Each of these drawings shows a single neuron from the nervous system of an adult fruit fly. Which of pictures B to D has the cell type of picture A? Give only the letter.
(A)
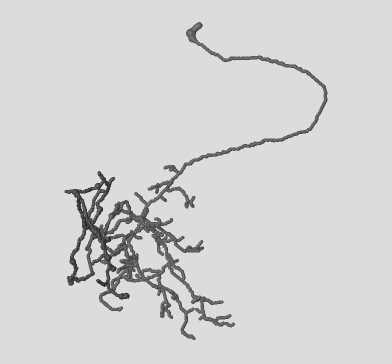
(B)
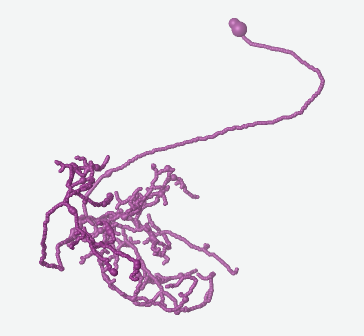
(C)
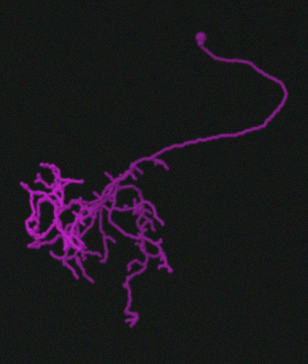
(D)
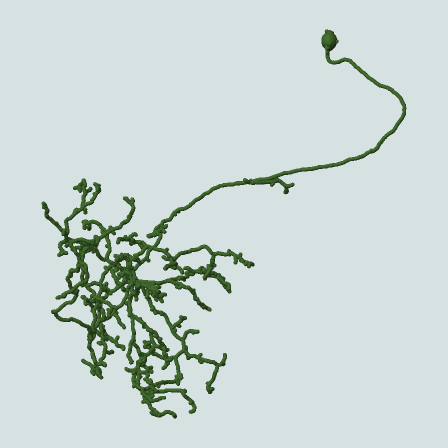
C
